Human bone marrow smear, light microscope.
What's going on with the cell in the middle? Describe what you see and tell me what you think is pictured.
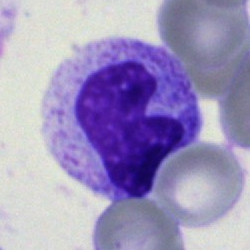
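A deep notch on the right side of the nucleus gives it a kidney shape. The cytoplasm forms a broad rim, widest on the left side of the nucleus. This cytoplasm is pale lilac, with small pinkish-purple granules scattered through it. The cell is a band neutrophil.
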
